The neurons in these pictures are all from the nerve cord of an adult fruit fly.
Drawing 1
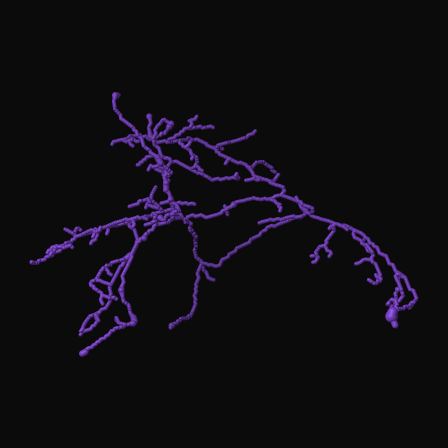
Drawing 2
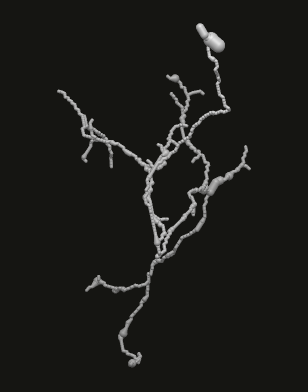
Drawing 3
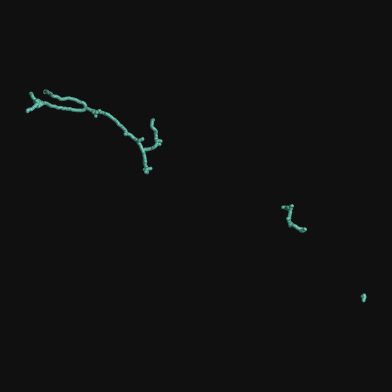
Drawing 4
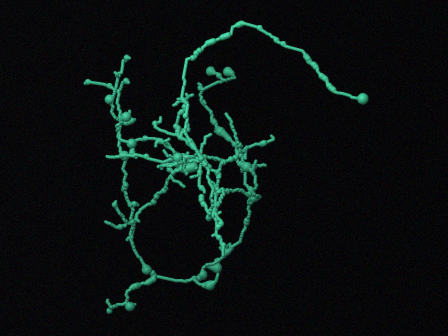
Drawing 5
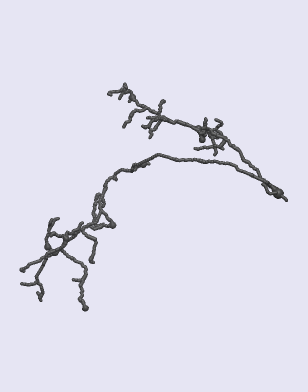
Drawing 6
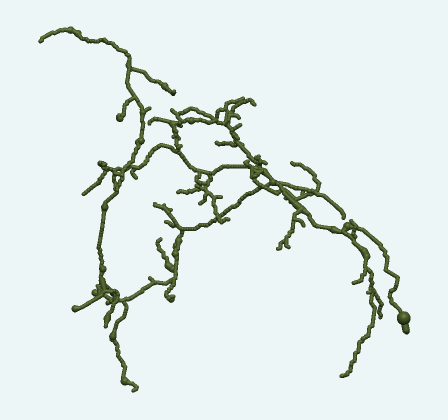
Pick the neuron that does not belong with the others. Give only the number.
1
